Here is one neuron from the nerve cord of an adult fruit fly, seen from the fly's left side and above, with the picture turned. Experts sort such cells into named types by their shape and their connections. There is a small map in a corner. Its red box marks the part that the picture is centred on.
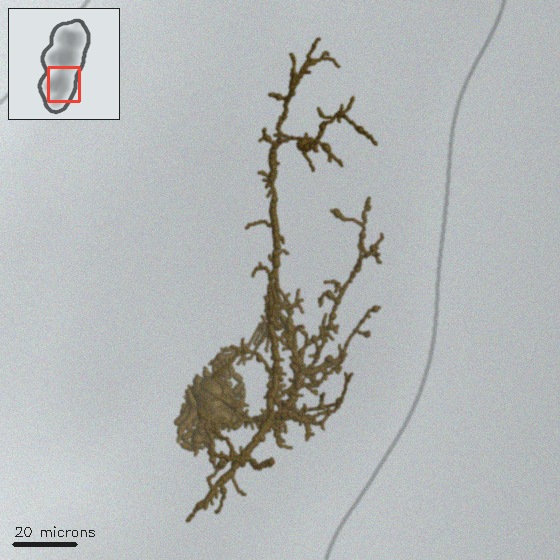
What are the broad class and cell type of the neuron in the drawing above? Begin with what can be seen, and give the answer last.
By the scale bar it is about 160 microns tall in this view. As drawn here it is taller than it is wide. It is a motor neuron of the nerve cord. It is of cell type Ti extensor MN.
